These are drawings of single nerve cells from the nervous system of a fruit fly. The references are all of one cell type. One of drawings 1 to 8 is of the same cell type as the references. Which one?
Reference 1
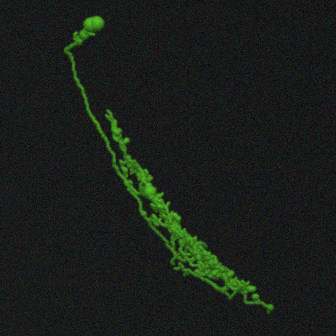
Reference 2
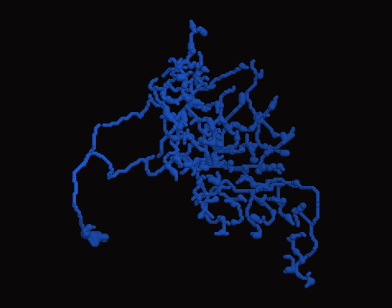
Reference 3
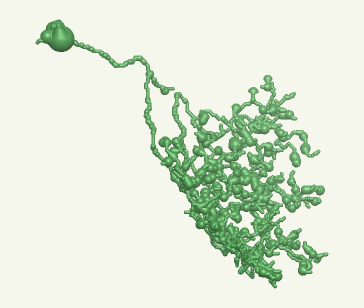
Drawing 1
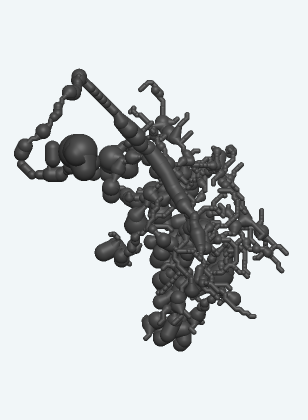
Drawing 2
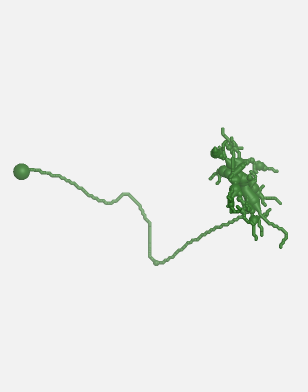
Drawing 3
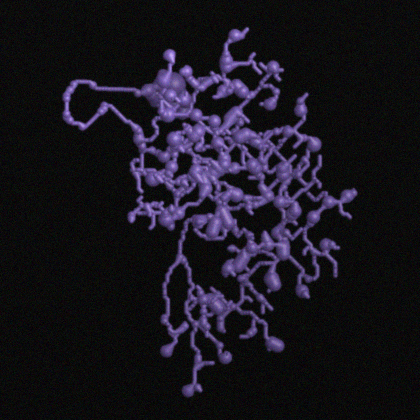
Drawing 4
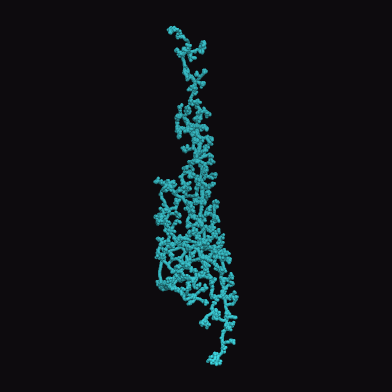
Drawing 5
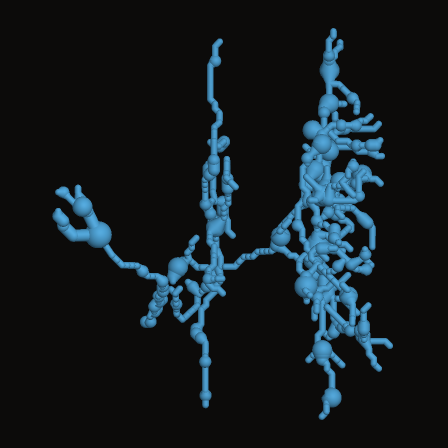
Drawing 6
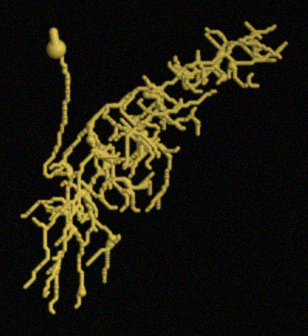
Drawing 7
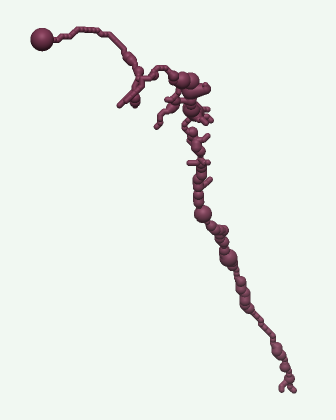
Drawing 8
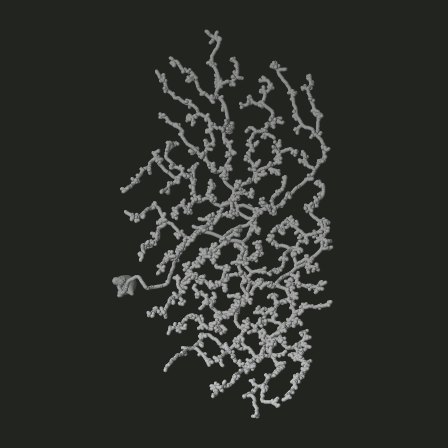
3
